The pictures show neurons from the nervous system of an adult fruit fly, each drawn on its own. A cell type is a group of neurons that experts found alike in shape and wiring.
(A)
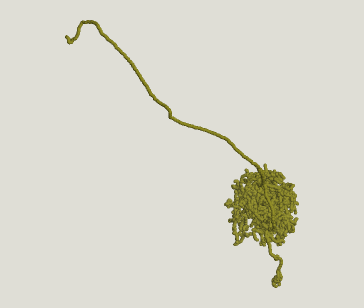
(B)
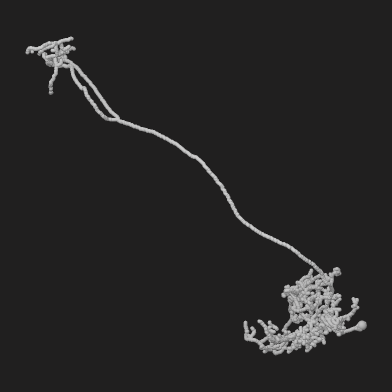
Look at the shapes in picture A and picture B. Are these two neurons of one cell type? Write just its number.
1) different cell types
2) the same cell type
1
